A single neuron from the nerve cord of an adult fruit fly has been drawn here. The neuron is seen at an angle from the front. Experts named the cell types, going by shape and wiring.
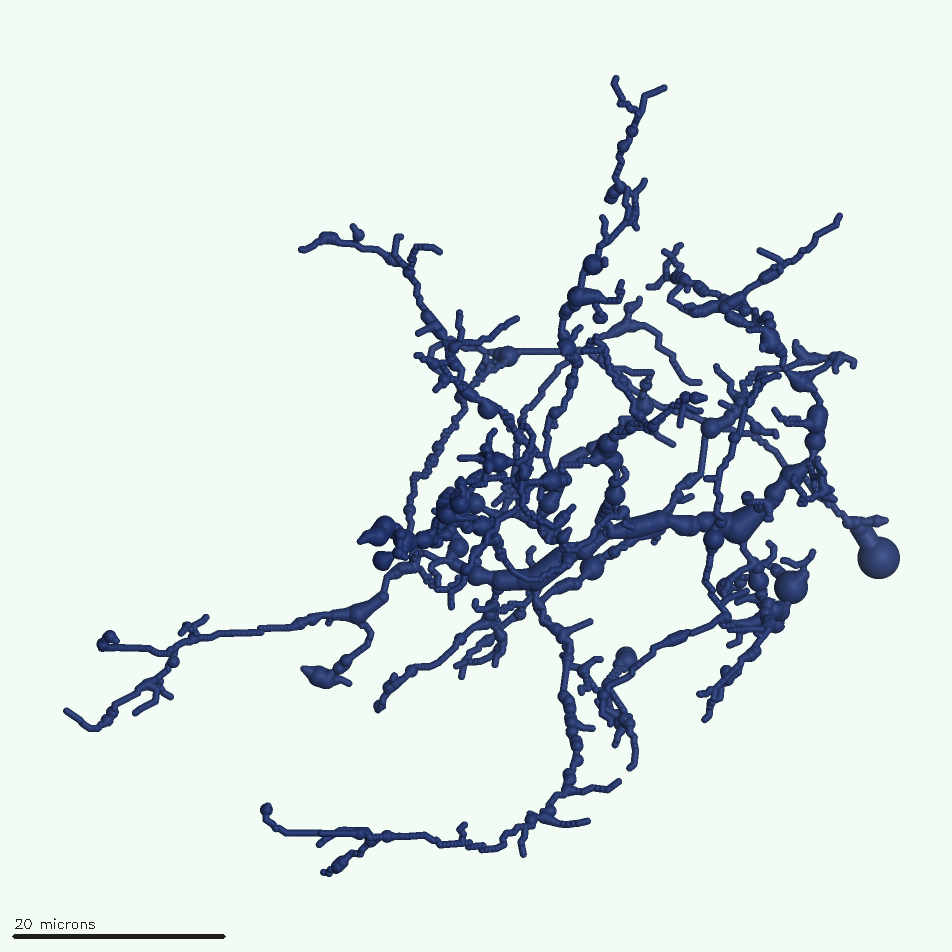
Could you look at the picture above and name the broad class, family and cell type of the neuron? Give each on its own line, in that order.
nerve-cord intrinsic neuron
hemilineage 20A.22A
IN20A.22A043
